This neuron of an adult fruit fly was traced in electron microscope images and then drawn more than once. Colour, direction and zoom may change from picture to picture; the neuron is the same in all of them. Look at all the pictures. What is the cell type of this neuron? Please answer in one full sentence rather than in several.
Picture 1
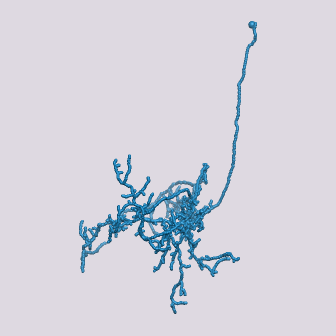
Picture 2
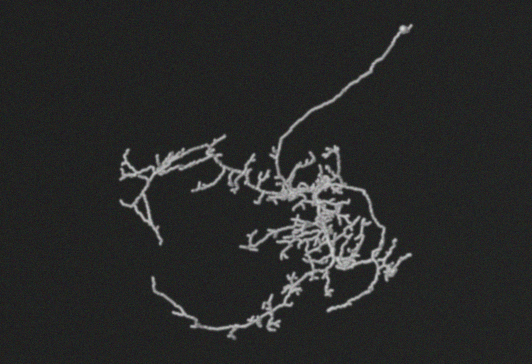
The cell type this neuron represents is IN03A048.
